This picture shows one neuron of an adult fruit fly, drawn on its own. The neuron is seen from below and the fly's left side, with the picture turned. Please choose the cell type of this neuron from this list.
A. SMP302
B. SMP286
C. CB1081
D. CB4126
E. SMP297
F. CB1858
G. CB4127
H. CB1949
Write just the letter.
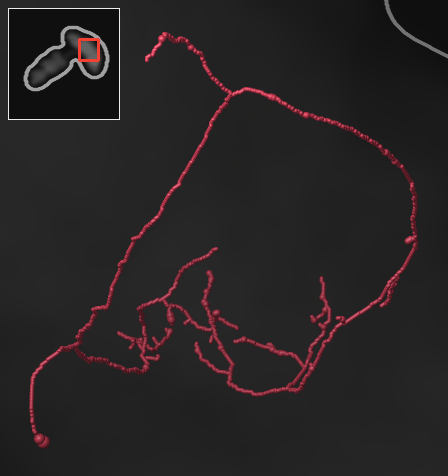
D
